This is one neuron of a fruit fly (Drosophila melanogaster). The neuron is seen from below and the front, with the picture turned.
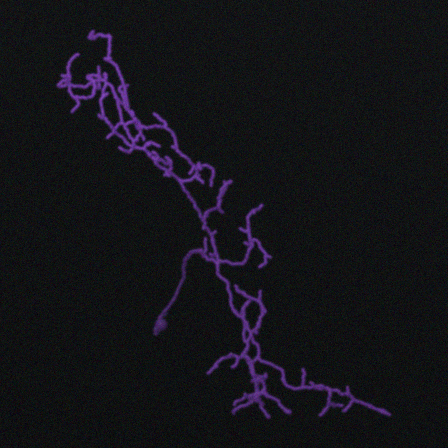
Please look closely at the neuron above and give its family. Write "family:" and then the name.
family: hemilineage SMPp&v1_posterior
